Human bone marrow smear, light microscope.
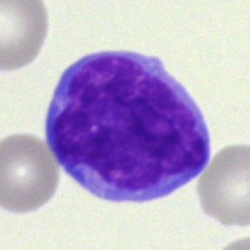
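Blast. Outline roughly round to slightly oval. Small rounded bulge projecting from the upper right edge. Chromatin deep purple, mottled and patchy rather than uniformly smooth. No distinct granules in the cytoplasm.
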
